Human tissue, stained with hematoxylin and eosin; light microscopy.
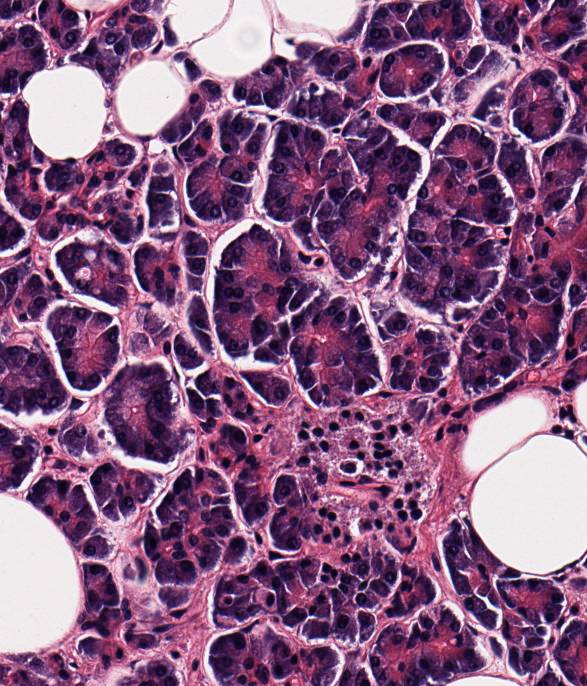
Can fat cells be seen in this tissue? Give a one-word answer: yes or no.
Yes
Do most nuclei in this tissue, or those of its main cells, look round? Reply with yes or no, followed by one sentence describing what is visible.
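Yes. The acinar cells are pyramidal, with round dark nuclei placed toward the base of each cell.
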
